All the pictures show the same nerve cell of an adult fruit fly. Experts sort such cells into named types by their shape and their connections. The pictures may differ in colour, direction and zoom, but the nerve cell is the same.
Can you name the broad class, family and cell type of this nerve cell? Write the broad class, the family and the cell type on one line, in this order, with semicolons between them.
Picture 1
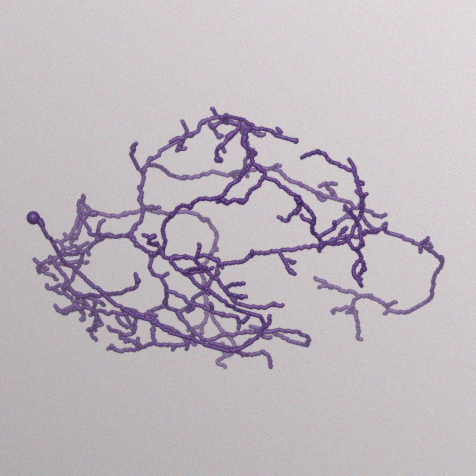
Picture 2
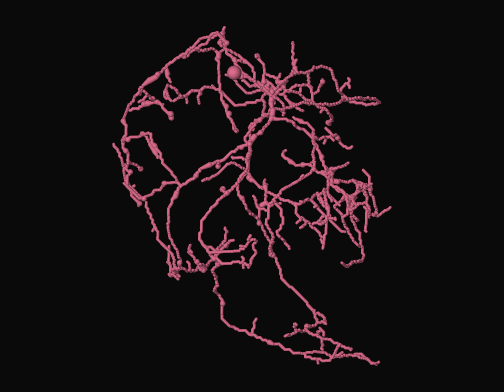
nerve-cord intrinsic neuron; hemilineage 03A; IN03A068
